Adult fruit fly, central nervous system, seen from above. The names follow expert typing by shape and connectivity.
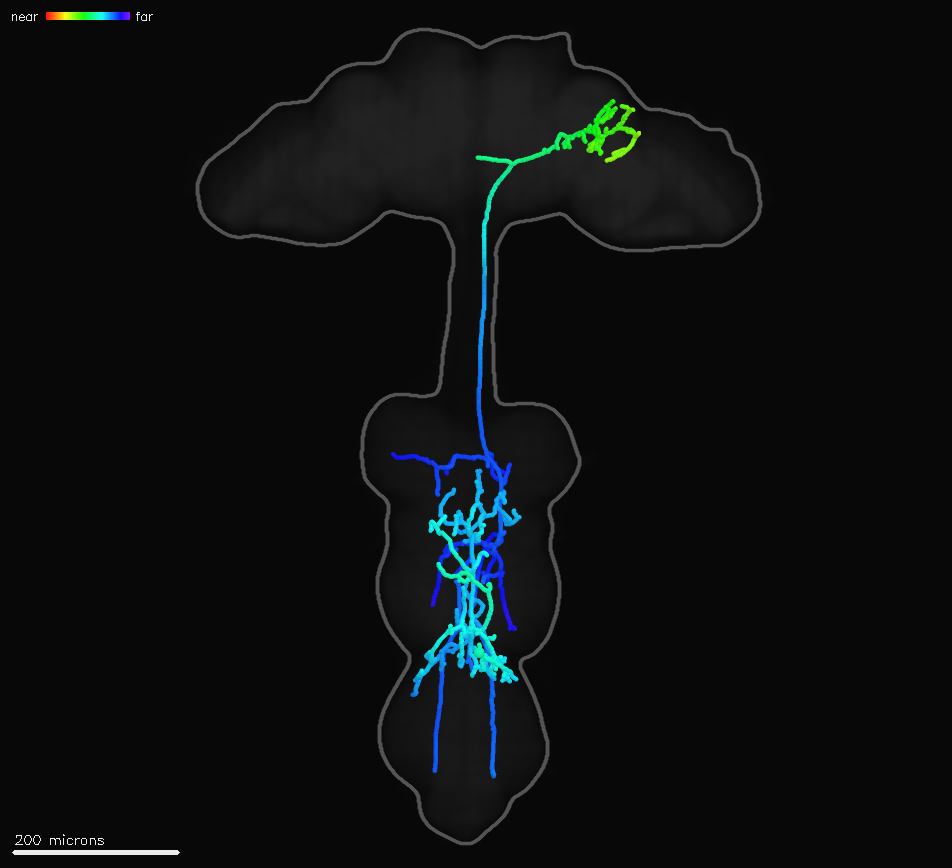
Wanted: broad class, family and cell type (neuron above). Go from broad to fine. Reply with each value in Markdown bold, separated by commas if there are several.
**ascending neuron**, **hemilineage 17B**, **AN17B011**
